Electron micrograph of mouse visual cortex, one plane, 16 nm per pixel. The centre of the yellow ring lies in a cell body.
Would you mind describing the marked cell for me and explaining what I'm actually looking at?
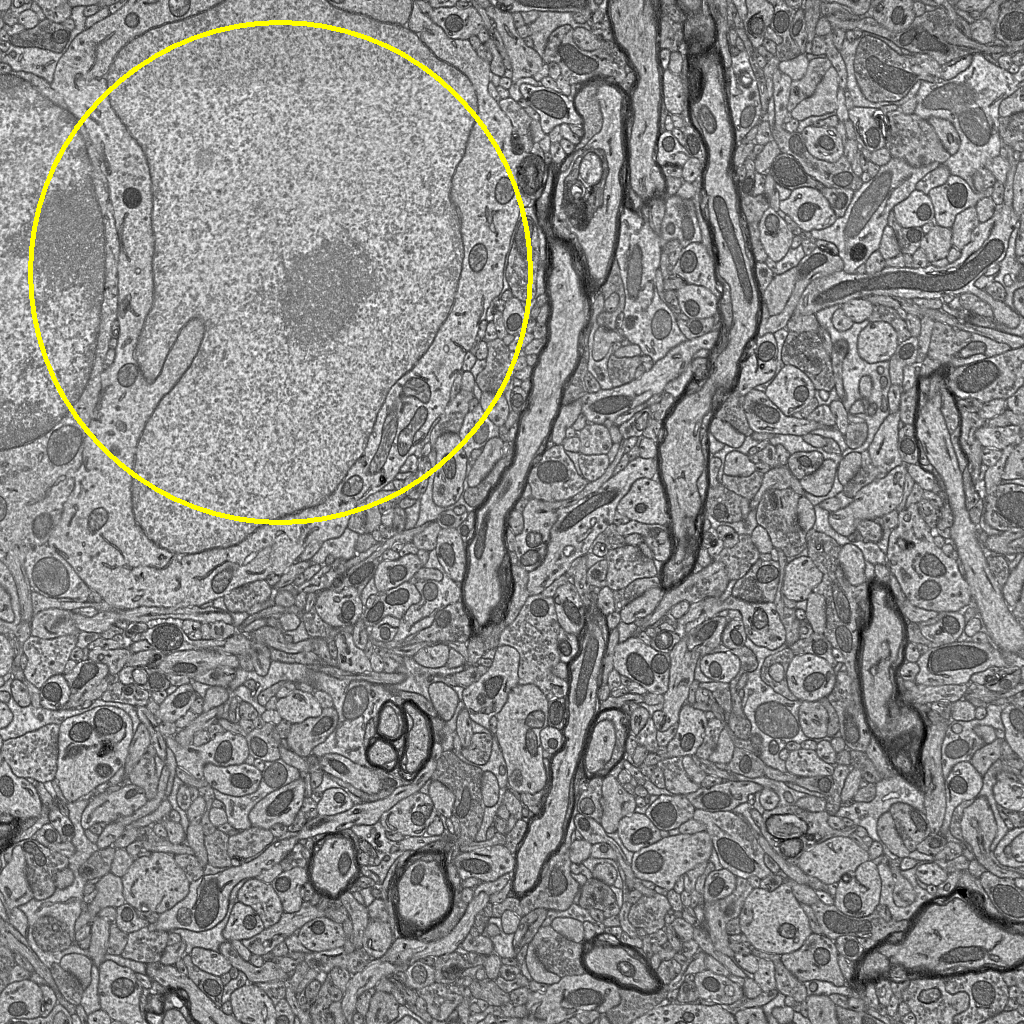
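At lower left the nuclear envelope makes one deep, narrow, finger-like fold inward. Chromatin's fine and even, no thick dark band along it. One large, moderately dark, irregular patch sits near the middle, and the cytoplasm shows no rough ER stacks. It's an excitatory neuron.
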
